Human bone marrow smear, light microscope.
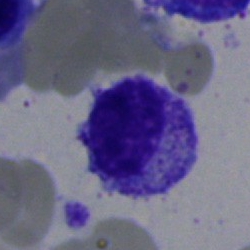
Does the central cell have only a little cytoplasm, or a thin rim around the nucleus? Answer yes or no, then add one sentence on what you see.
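Yes. A large dark nucleus fills most of the cell and lies toward its upper left.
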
